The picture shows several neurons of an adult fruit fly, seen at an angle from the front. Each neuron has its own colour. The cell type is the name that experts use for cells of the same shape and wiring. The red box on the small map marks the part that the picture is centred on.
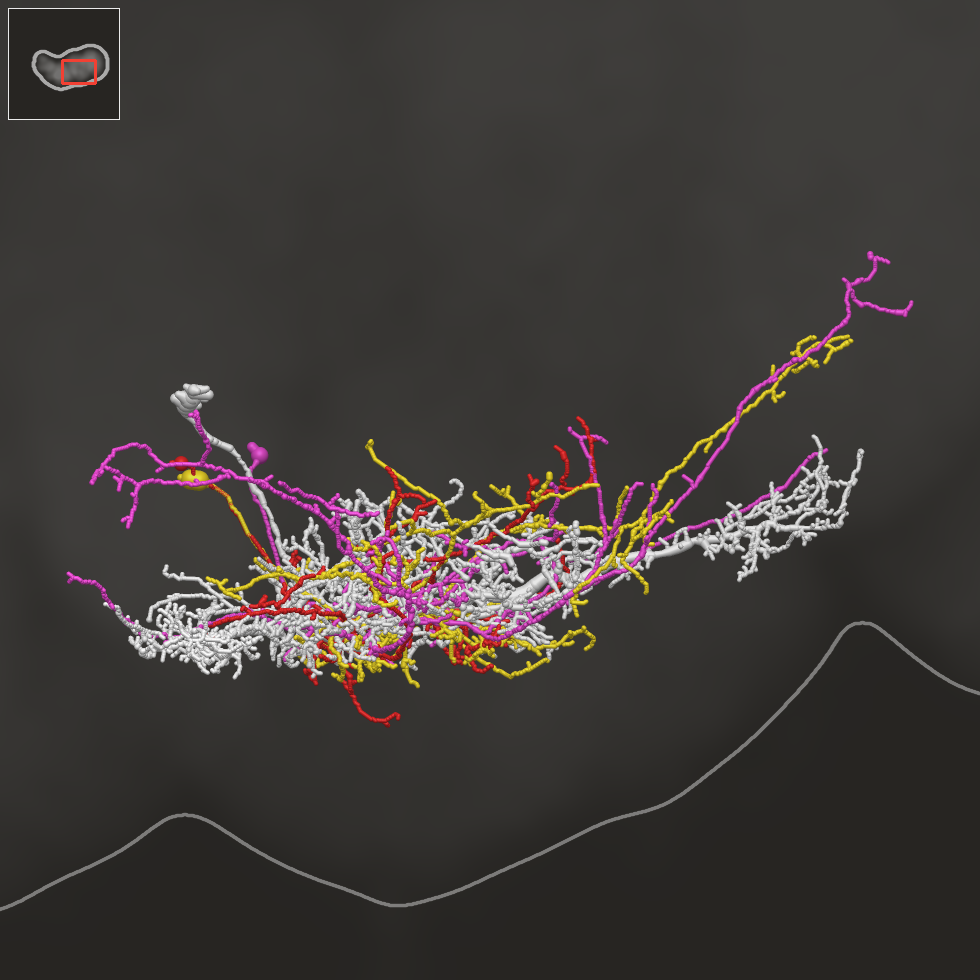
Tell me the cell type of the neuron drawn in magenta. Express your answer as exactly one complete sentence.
What this neuron is, by cell type, is GNG296.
